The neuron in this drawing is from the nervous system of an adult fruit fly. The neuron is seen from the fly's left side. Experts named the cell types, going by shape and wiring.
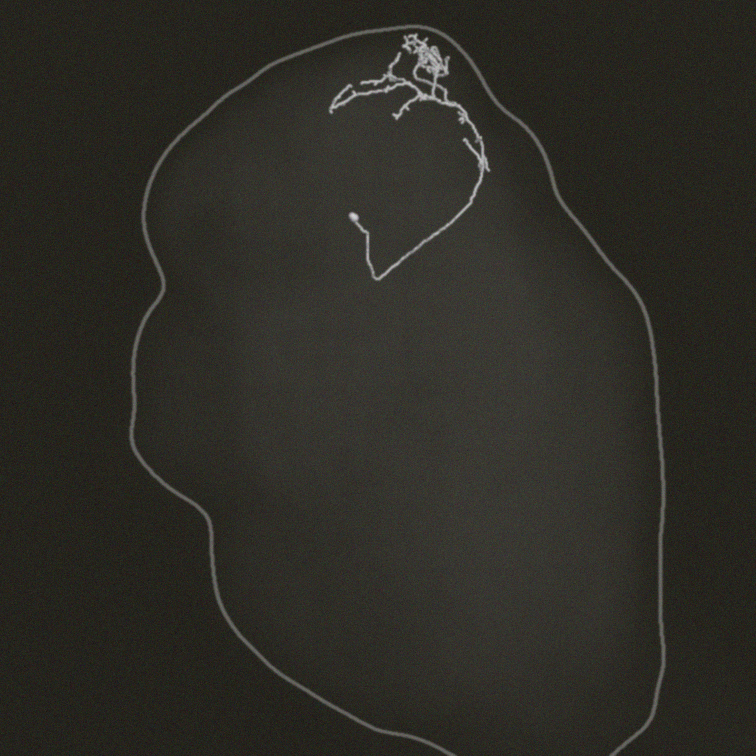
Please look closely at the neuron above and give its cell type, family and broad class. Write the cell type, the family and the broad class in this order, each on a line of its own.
CB4087
hemilineage LHa3
central-brain intrinsic neuron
